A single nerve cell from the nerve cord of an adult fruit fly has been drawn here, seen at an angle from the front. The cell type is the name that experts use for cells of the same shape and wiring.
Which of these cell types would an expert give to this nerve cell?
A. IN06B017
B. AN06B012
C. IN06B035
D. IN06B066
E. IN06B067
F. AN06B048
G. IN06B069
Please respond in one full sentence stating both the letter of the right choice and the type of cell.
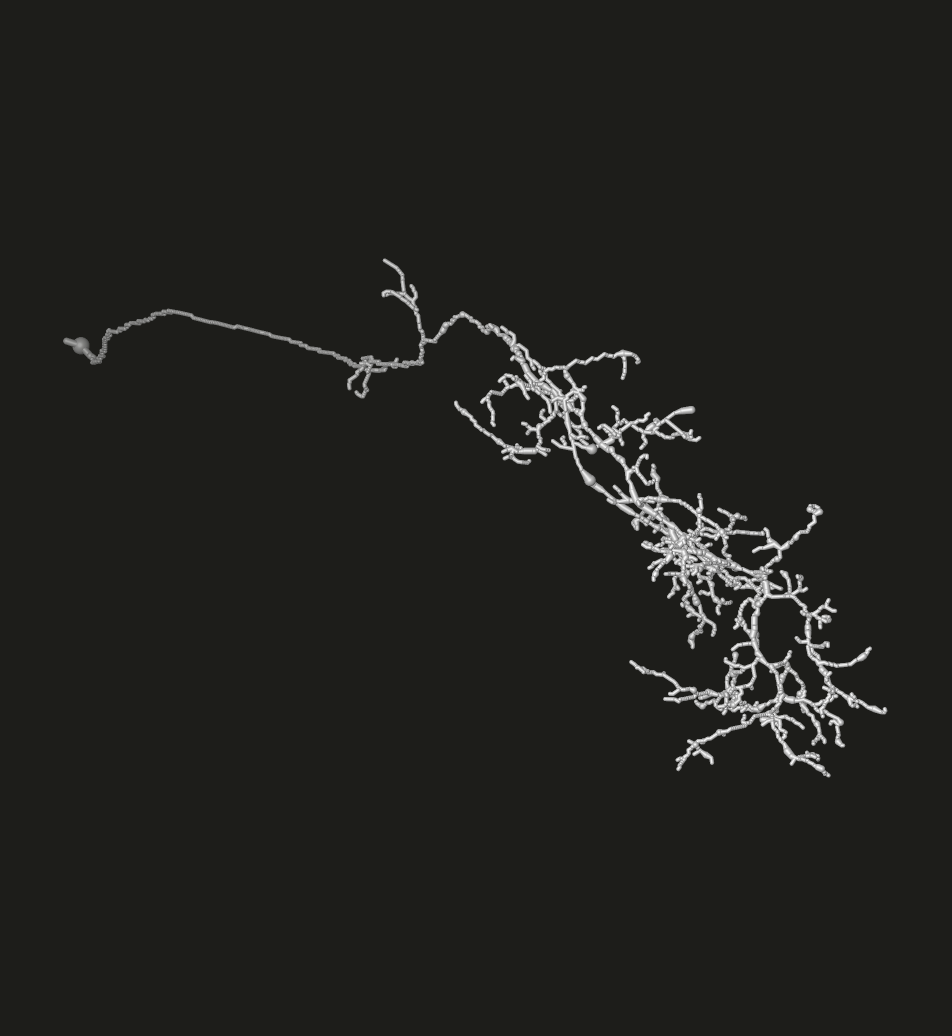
Option D holds the cell type of the nerve cell, IN06B066.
